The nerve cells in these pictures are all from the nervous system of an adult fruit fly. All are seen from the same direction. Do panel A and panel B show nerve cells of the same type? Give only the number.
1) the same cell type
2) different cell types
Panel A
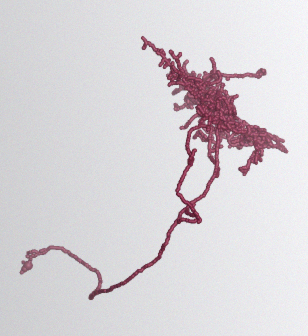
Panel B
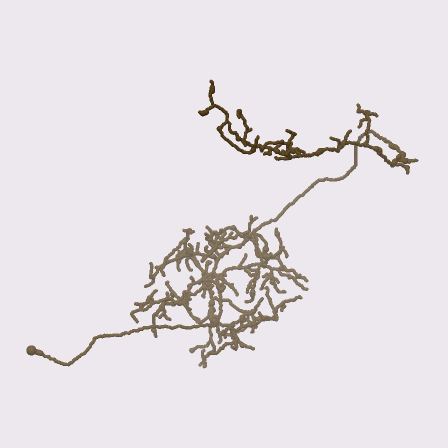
2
